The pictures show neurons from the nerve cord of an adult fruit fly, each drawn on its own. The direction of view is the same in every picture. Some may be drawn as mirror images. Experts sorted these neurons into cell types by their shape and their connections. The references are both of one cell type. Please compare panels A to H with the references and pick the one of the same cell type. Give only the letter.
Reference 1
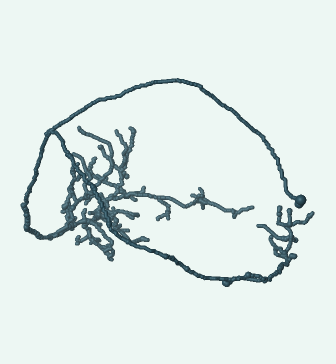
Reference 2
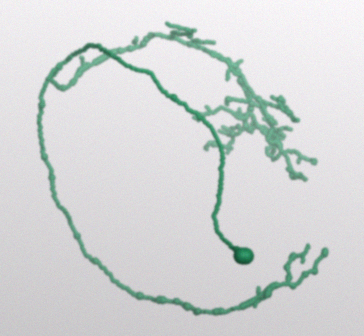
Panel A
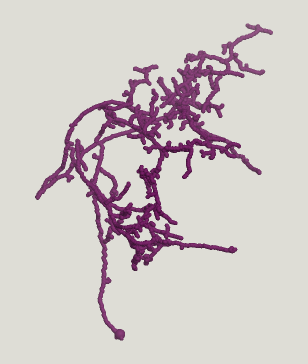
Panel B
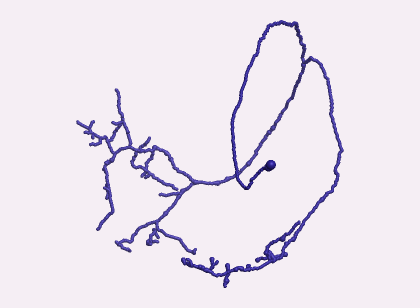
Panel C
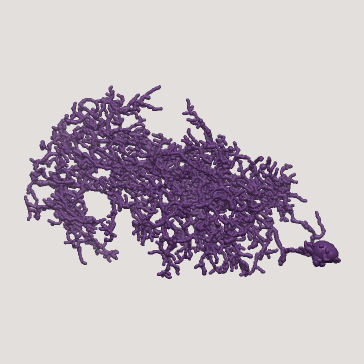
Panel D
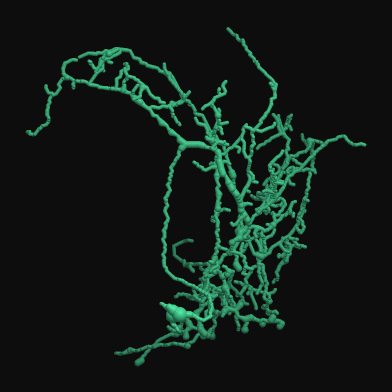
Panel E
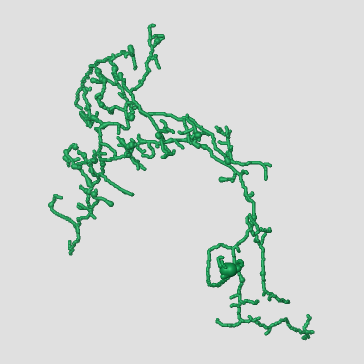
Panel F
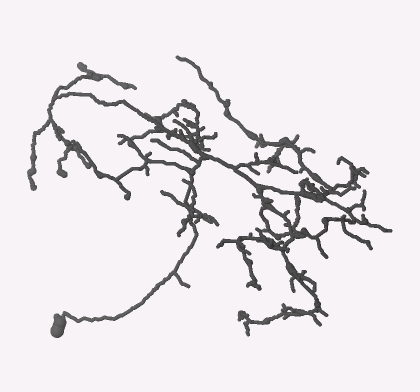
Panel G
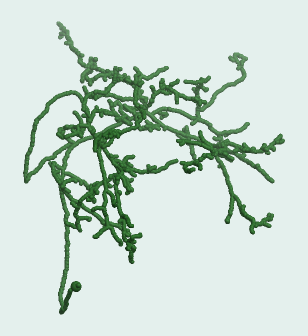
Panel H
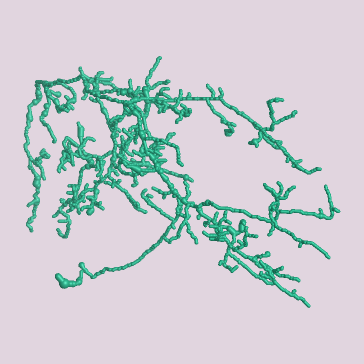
B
